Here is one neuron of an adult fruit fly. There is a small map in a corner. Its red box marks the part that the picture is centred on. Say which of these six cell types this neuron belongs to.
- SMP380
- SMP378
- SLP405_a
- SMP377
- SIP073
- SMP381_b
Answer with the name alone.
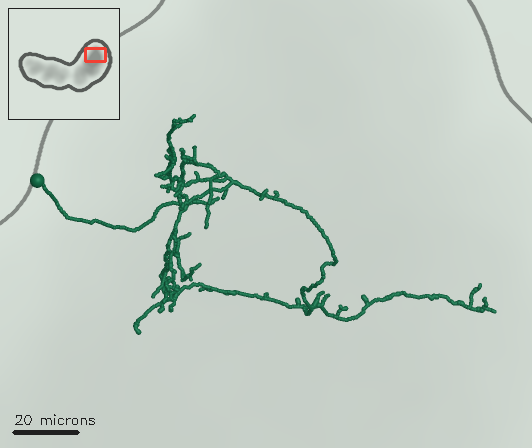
SMP380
